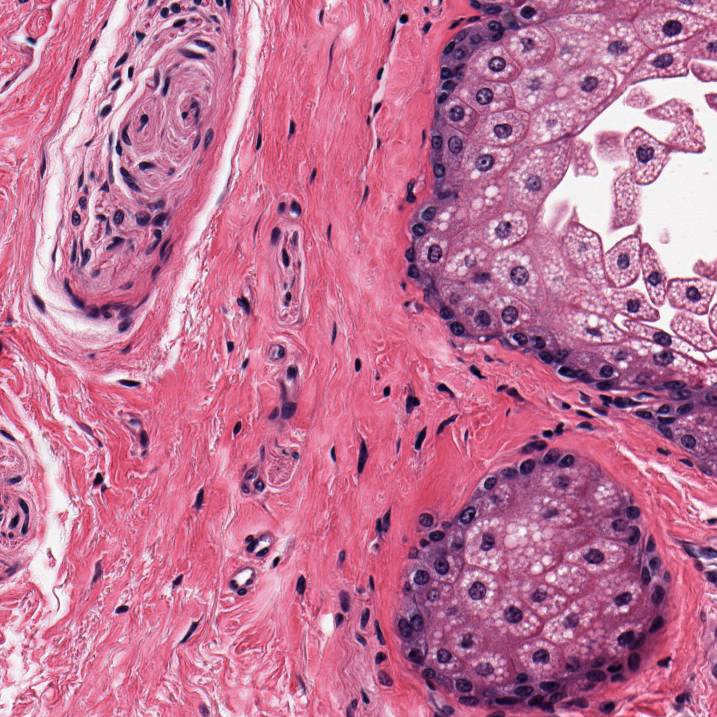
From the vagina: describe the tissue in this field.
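Two rounded sebaceous lobules occupy the upper and lower right, each rimmed by small, darker basaloid cells with scant cytoplasm. Centrally, dense pink collagen holds scattered thin, dark spindle-shaped nuclei. Upper left: a rounded structure of concentric wavy pink layers with scattered elongated nuclei.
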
